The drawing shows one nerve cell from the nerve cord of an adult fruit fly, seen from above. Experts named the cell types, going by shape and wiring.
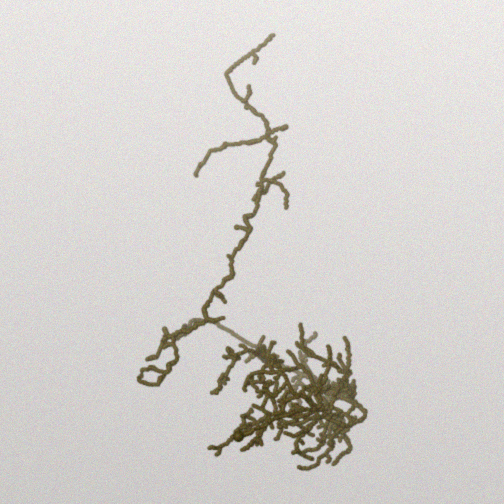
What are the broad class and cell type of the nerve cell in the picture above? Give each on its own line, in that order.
nerve-cord intrinsic neuron
INXXX332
